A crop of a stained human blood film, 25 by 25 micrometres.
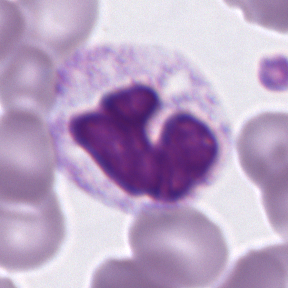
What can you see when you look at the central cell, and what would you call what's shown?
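You'll notice a roughly round, smooth outline around chromatin that is dense, dark purple and coarsely clumped. A wide rim of pale pinkish-lilac cytoplasm surrounds the nucleus, with fine, small pink-violet granules scattered through it. This one's a segmented neutrophil.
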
